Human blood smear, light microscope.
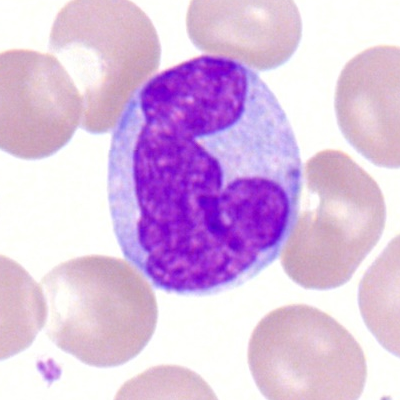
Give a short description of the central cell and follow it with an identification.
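A smooth, rounded-oval outline encloses this cell. Its chromatin is deep purple and patchy, scattered with small paler spots. The cytoplasm carries only a fine, faint dusting of tiny pinkish granules, and no clear vacuoles are visible within it. This cell is a monocyte.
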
